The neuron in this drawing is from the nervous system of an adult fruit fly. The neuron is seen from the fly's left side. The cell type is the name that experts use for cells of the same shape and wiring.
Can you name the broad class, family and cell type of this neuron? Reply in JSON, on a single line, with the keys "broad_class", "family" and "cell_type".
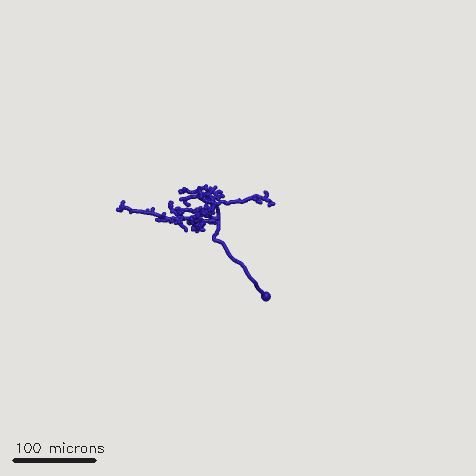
{"broad_class": "nerve-cord intrinsic neuron", "family": "hemilineage 06A", "cell_type": "IN06A085"}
